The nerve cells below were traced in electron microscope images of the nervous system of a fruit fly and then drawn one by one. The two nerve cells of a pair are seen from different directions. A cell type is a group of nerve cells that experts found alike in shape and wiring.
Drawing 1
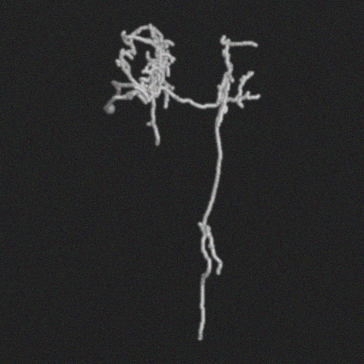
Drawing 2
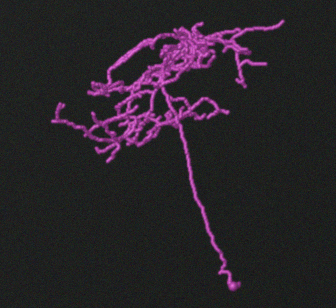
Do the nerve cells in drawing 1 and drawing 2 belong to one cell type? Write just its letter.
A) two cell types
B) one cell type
B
